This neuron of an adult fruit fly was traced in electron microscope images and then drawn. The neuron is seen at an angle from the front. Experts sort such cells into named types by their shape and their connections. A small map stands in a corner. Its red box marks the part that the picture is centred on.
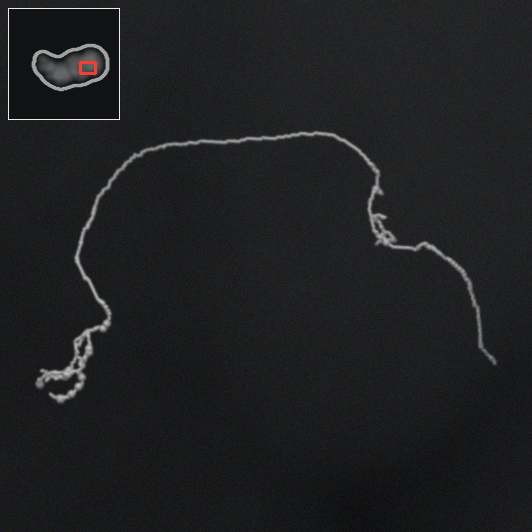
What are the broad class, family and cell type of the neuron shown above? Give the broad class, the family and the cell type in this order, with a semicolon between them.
sensory neuron entering the brain; class olfactory; ORN_DC2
